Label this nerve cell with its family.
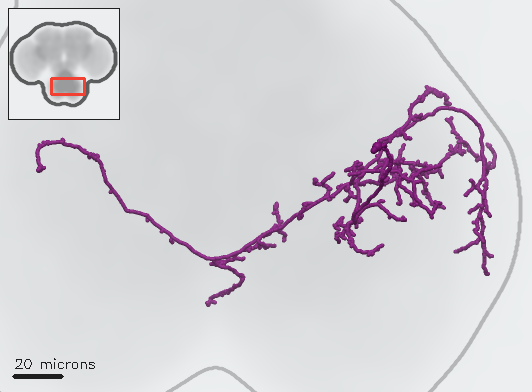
hemilineage 16B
